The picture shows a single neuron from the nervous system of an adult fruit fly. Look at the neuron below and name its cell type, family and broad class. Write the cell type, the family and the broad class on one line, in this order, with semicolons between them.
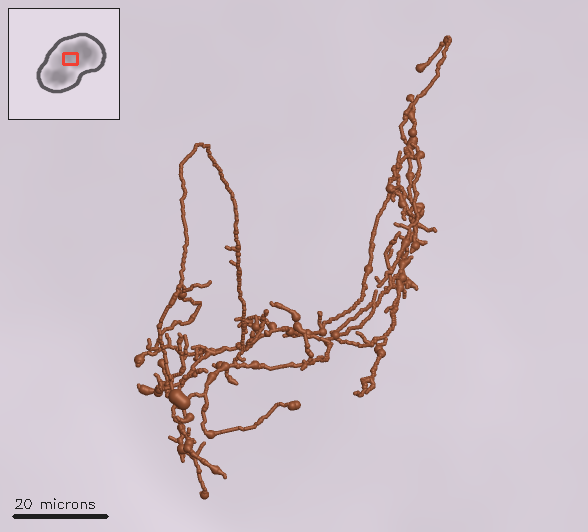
CB2037; hemilineage DM5_ventral; central-brain intrinsic neuron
